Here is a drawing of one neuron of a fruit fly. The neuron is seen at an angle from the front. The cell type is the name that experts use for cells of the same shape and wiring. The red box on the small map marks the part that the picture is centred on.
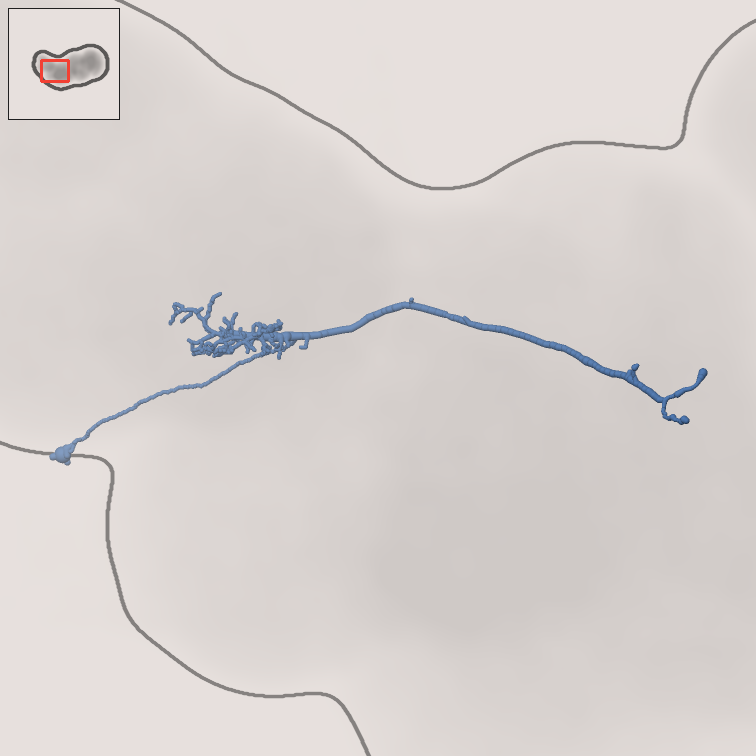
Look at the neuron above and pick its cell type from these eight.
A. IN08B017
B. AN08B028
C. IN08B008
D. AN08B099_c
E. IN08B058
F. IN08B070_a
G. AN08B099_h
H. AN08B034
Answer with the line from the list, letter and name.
C. IN08B008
